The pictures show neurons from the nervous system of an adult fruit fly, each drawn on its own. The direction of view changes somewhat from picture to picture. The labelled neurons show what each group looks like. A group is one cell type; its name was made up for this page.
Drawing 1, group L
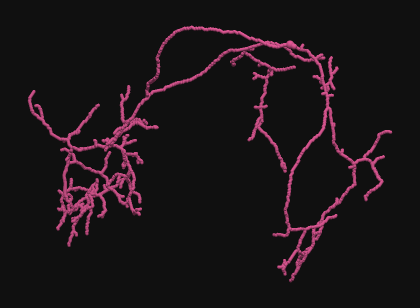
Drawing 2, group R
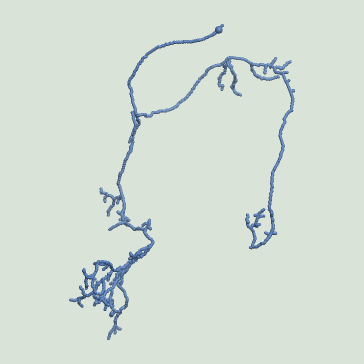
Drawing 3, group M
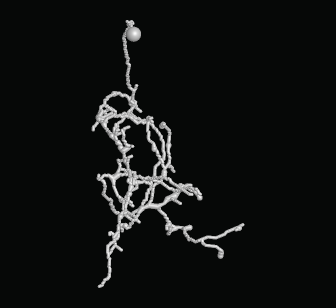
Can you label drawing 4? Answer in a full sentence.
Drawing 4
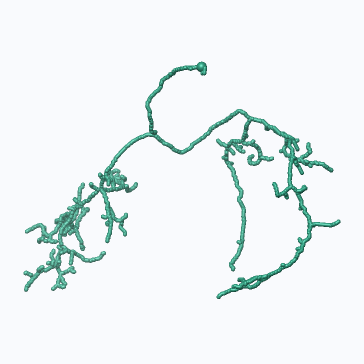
It belongs to group L.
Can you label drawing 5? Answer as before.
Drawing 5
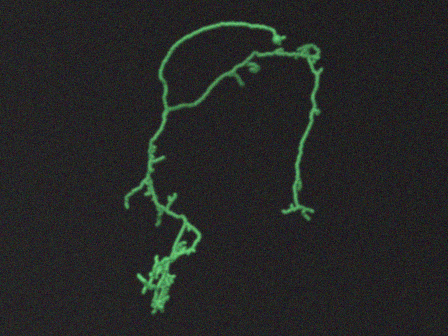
It belongs to group R.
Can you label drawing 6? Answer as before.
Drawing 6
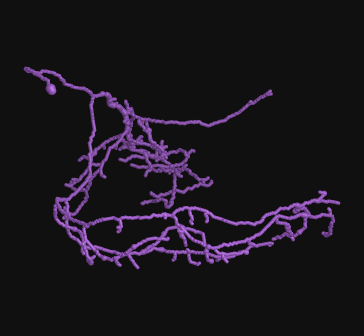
It belongs to group L.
